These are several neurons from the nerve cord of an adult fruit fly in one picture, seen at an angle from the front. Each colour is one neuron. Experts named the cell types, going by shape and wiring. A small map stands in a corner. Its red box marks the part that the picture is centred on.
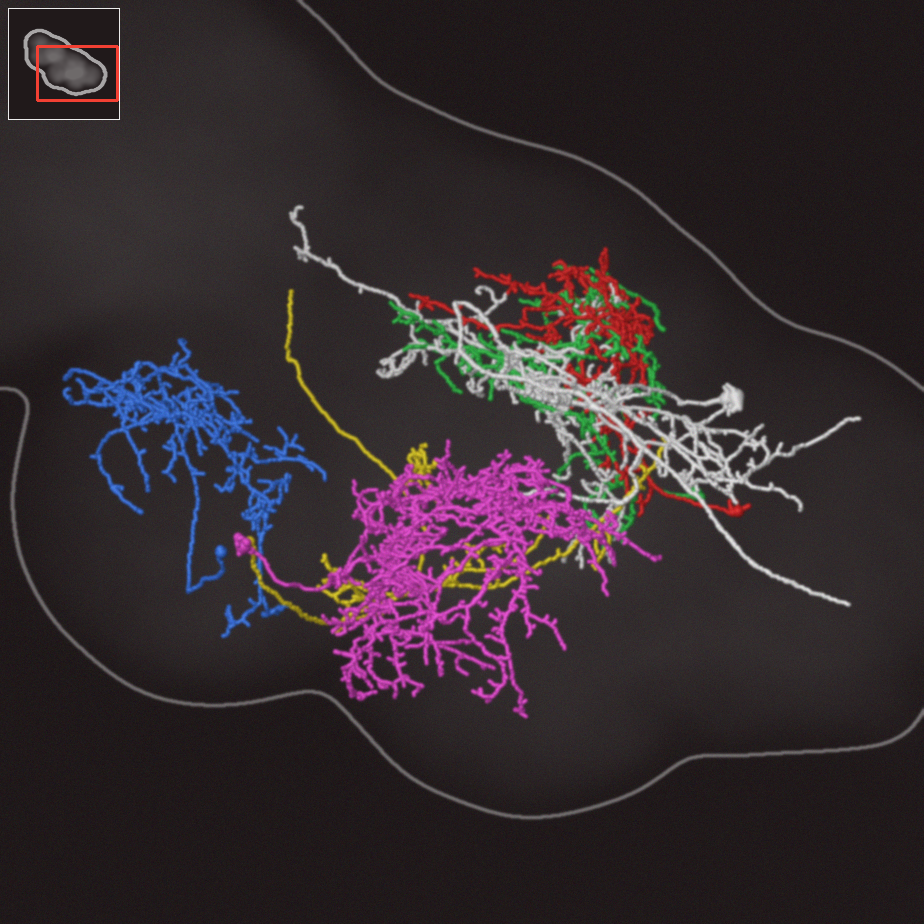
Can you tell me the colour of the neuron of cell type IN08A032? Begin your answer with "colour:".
colour: red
